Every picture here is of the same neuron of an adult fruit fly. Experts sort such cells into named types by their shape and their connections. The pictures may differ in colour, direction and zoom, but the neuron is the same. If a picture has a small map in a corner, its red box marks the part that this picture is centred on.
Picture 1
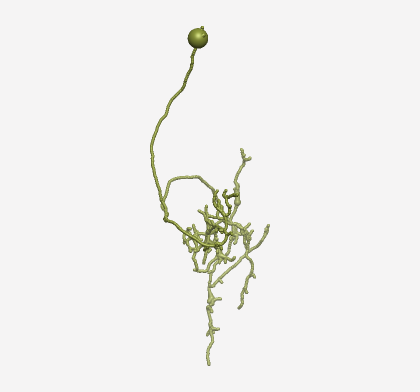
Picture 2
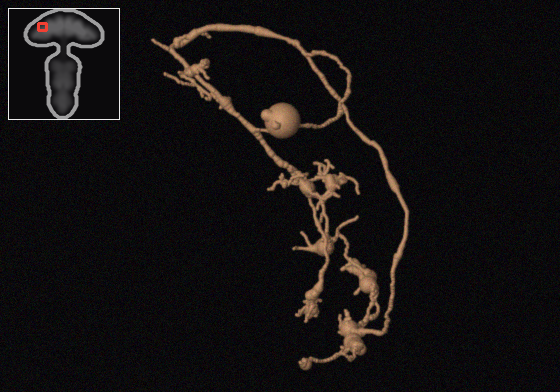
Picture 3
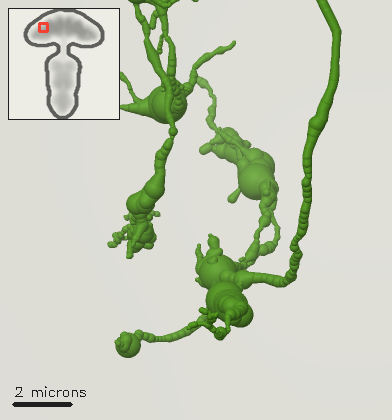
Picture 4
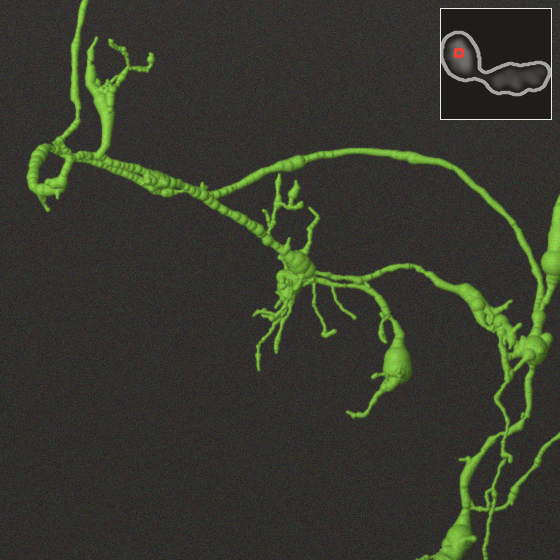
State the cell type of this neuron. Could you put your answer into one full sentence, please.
The cell type this neuron represents is Mi15.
